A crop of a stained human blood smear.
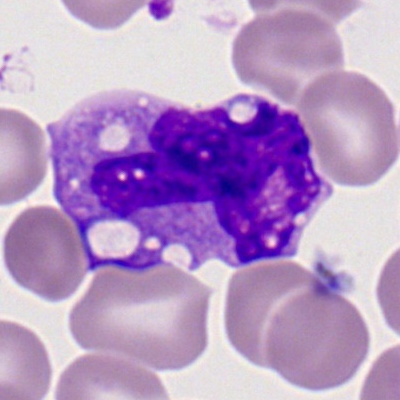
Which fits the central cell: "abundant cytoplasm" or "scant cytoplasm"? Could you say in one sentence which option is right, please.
Abundant cytoplasm fills the cell around its nucleus.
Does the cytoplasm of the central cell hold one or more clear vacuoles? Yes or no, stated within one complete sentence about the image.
Yes, one or more clear vacuoles can be seen in its cytoplasm.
